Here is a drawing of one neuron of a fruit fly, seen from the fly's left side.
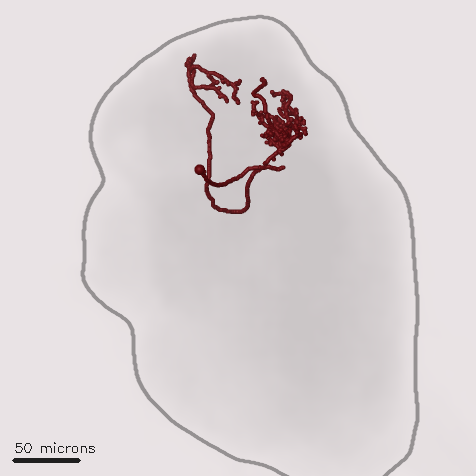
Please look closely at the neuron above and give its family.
hemilineage VLPl2_posterior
